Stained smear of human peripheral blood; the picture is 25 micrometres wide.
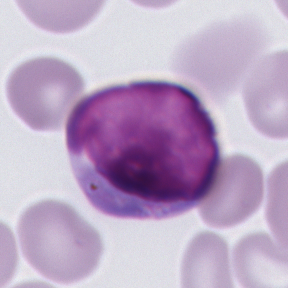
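Large granular lymphocyte. See how the outline is roughly round, with a few slightly angular corners. The nucleus fills most of the cell. Its purple chromatin is darker in the lower middle than near the upper edge. One tiny dark dot marks the lower left cytoplasm.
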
